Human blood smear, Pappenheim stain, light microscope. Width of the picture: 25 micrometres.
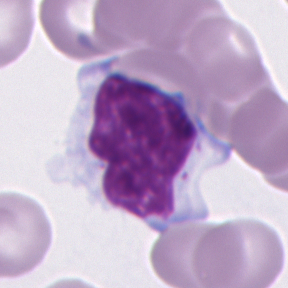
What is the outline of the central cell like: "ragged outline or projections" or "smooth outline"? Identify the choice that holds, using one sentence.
There is a ragged or frayed edge, or there are projections, blebs or tags, on this cell.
